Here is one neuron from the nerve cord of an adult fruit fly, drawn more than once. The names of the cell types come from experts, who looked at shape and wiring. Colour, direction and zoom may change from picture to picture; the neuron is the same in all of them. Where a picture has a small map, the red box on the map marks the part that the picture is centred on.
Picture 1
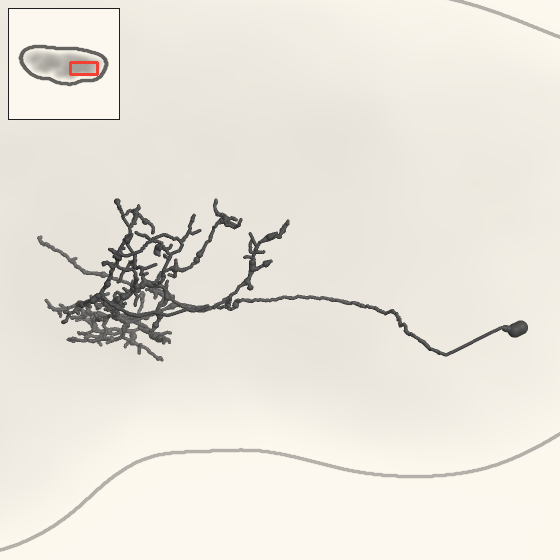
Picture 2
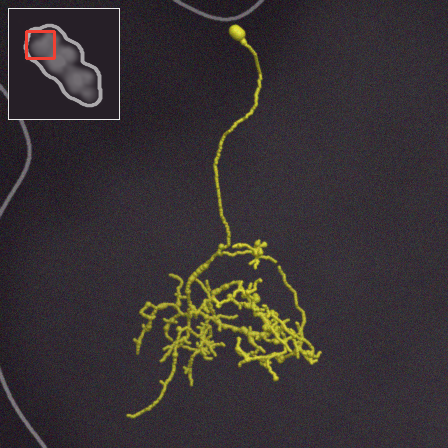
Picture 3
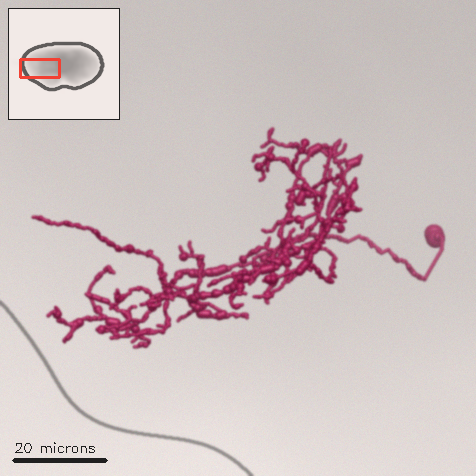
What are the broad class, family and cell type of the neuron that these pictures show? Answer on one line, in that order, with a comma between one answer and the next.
nerve-cord intrinsic neuron, hemilineage 14A, IN14A069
